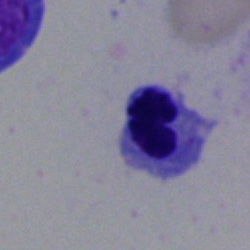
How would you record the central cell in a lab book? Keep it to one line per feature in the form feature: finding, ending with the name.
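Chromatin: dense and very dark purple, as far as I can tell
Nucleus: a notch on the left splits it into an upper and a lower lobe
Nucleoli: none that I can make out
Outline: irregular, with an angular extension jutting out on the right
Name: erythroblast, then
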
